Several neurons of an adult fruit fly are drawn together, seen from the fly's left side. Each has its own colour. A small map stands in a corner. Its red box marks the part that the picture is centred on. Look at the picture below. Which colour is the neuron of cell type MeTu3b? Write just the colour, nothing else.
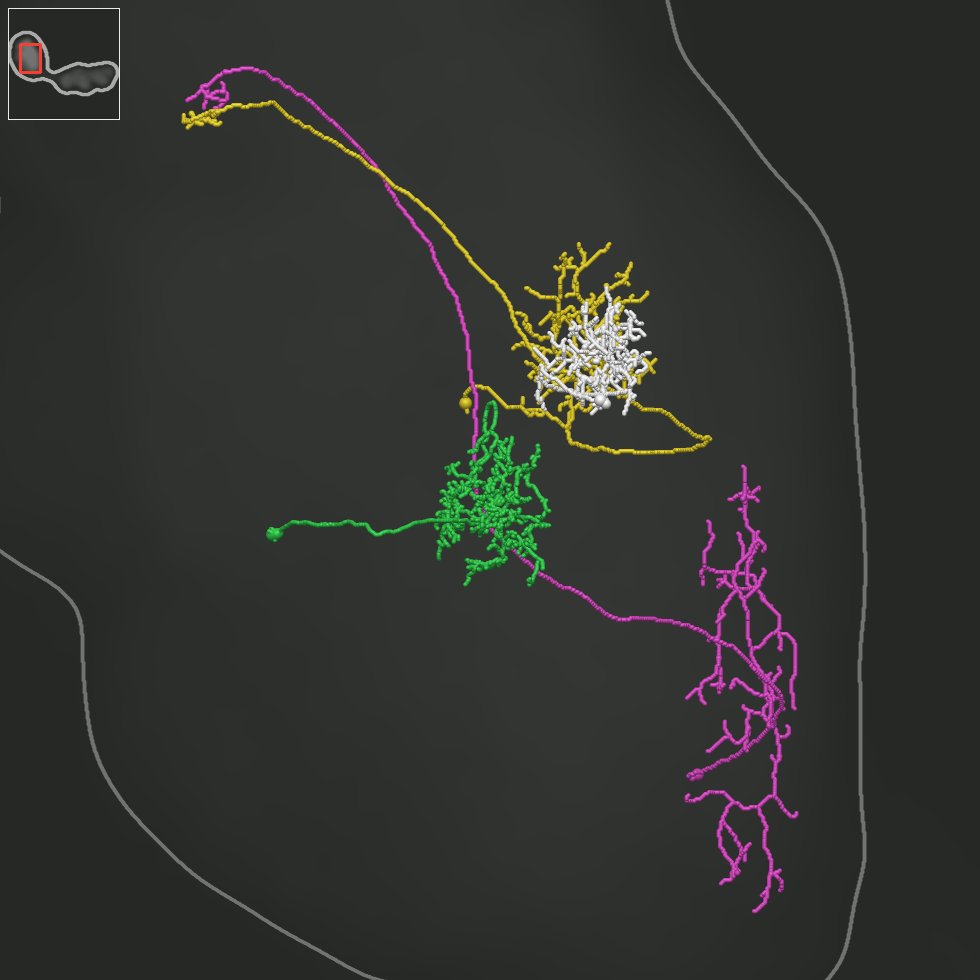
magenta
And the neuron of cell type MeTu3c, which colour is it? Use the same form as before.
yellow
